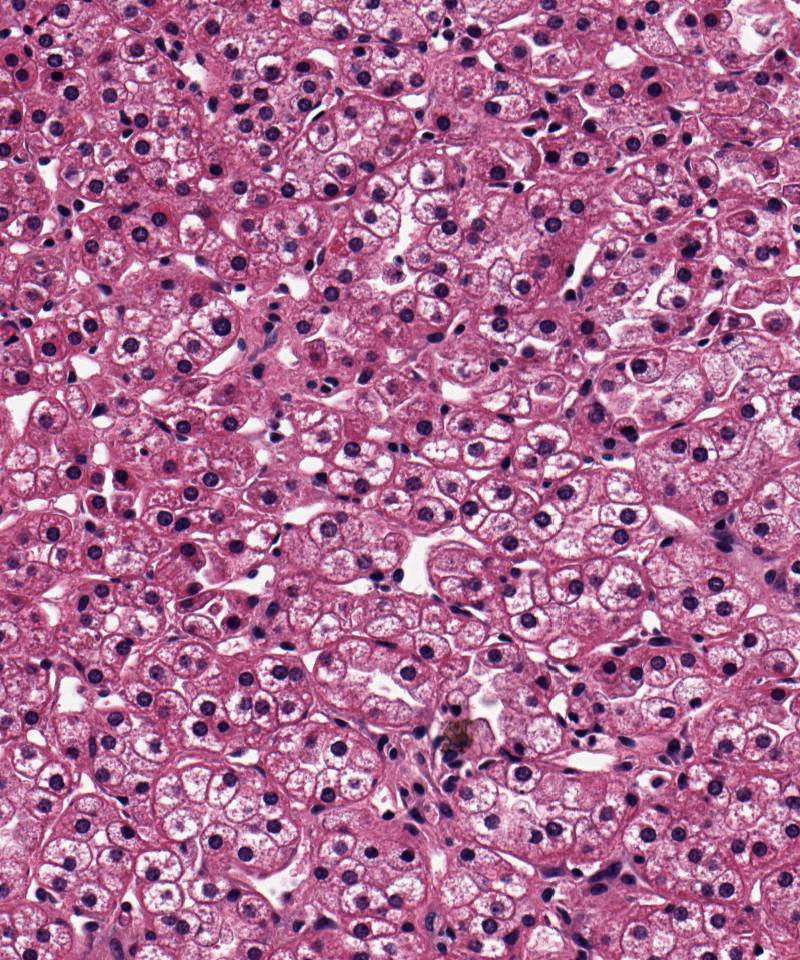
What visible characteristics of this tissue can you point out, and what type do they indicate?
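Cells in rounded nests and short cords throughout, separated by narrow spaces. Main cells large, polygonal, with sharply outlined borders. Cytoplasm of most main cells pale, finely vacuolated and foamy. Nuclei of main cells fairly uniform in size and shape across the field. Tissue: adrenal gland.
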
